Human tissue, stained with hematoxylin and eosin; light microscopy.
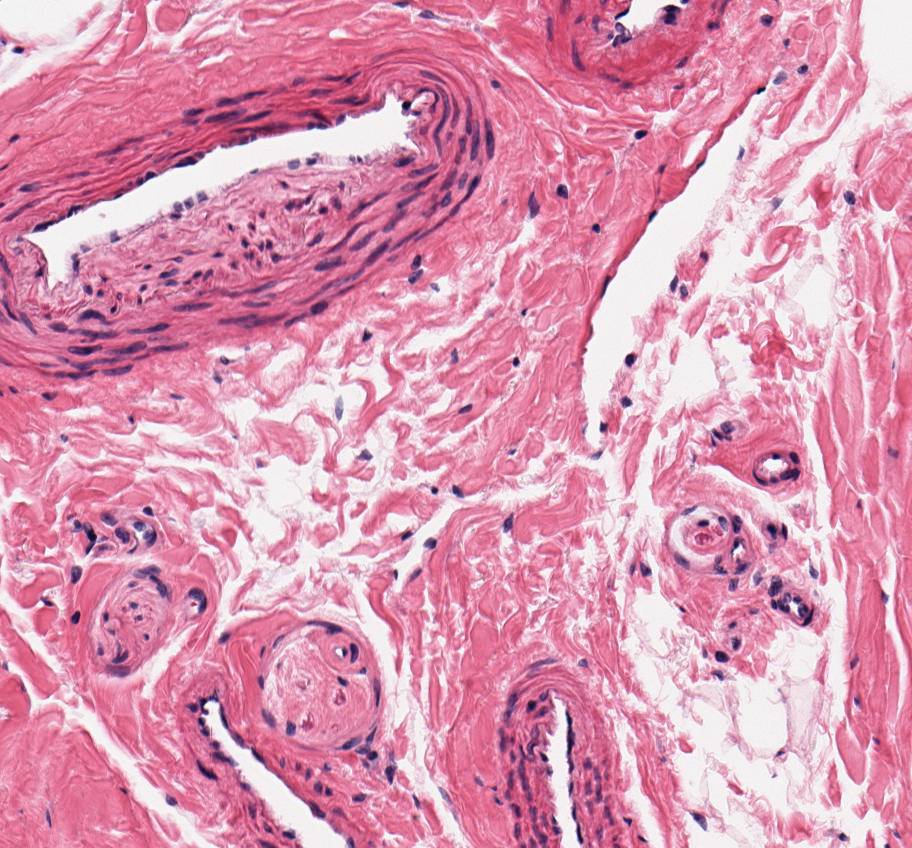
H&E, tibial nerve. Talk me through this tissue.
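The field is mainly pink fibrous connective tissue with several blood vessels and no epithelium. The upper left vessel wall is thick smooth muscle, with elongated dark nuclei running around the lumen. Small lower right vessels with round, narrow lumens are ringed by a few dark nuclei.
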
